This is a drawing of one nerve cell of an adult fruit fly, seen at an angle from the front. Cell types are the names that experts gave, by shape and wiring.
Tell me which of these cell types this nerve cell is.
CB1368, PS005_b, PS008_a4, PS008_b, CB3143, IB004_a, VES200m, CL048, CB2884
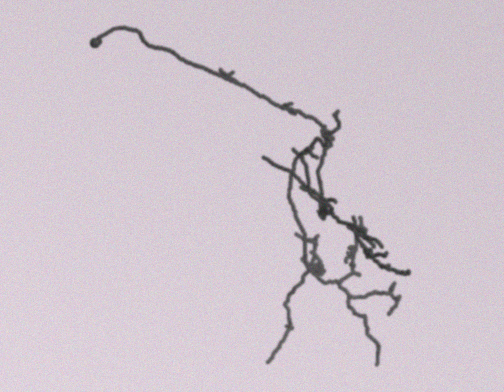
PS008_b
